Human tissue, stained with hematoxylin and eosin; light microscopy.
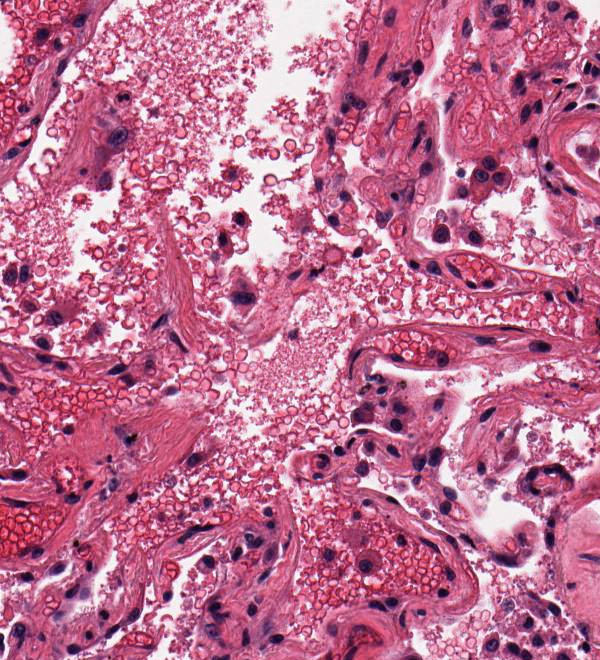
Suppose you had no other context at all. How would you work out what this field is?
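The answer is alveolus. Thin, branching pink septa cross the field and outline irregular spaces between them.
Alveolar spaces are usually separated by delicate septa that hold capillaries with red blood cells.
Small septal vessels are tightly packed with red blood cells, for example at the lower left and lower centre. Loose, free red blood cells fill the spaces, most densely in the centre and upper middle; the septa are pink, wavy fibrous tissue.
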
